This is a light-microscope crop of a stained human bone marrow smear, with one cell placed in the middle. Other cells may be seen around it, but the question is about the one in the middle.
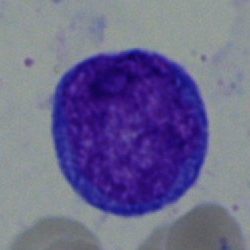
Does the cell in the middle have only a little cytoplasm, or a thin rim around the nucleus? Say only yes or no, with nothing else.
Yes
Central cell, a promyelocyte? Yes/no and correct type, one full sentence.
No, what sits in the centre of the crop is a blast rather than a promyelocyte.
